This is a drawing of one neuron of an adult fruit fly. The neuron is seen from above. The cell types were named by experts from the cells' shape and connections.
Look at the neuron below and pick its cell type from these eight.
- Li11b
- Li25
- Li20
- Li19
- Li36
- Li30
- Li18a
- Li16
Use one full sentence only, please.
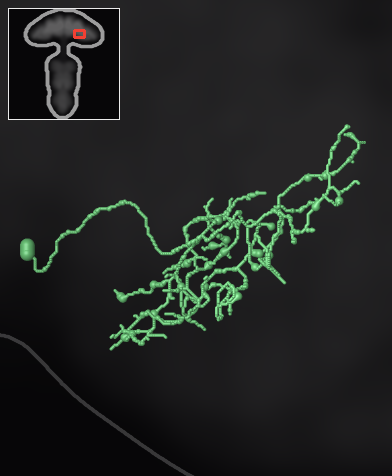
As a matter of cell type, the neuron is Li18a.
